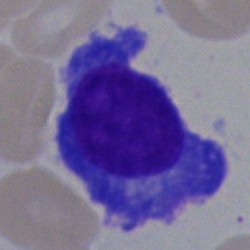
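Plasma cell, centre of a stained bone marrow smear. Nucleus position: toward the upper part, leaving more cytoplasm below and to the right. Cytoplasm: deep blue, with paler mottled patches in its lower part. Edge: bleb-like projections at the upper left.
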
